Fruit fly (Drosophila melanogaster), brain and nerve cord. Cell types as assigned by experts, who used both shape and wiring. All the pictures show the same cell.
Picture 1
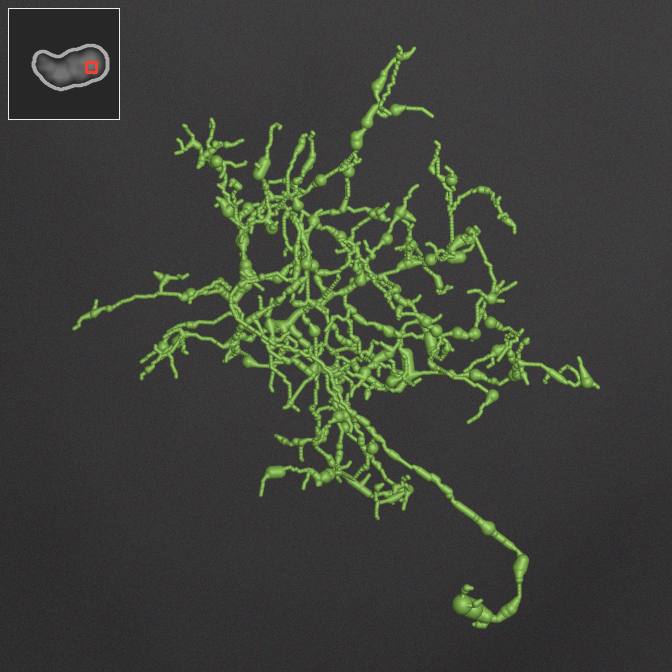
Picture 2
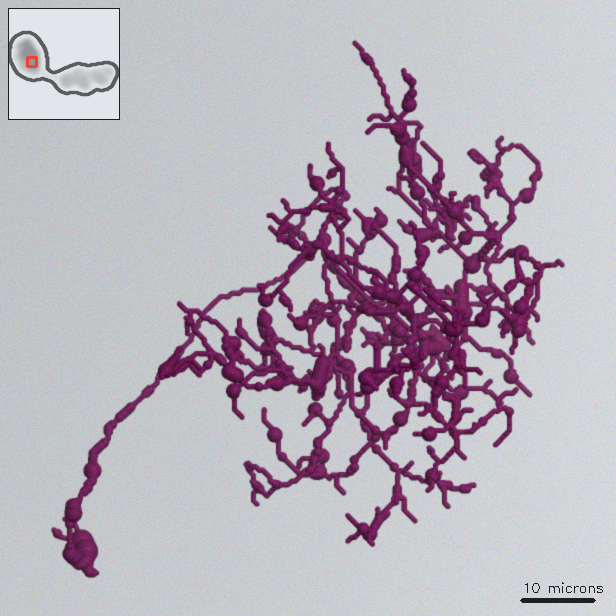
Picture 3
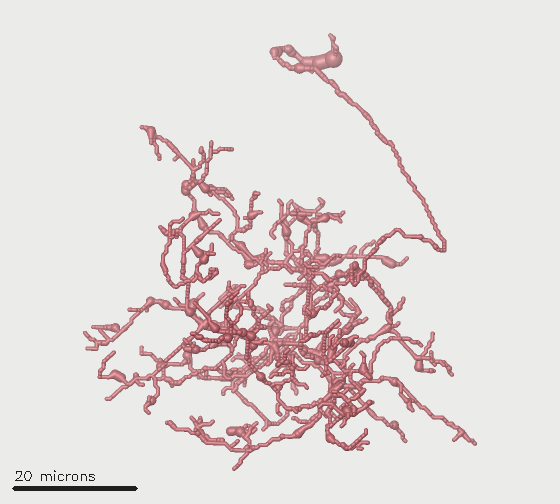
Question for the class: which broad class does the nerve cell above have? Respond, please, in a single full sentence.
To the broad class optic-lobe intrinsic neuron belongs the nerve cell.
